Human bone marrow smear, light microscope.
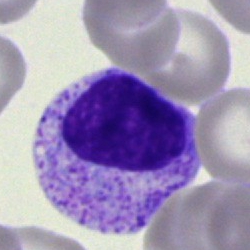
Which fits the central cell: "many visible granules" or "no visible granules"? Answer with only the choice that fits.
Many visible granules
